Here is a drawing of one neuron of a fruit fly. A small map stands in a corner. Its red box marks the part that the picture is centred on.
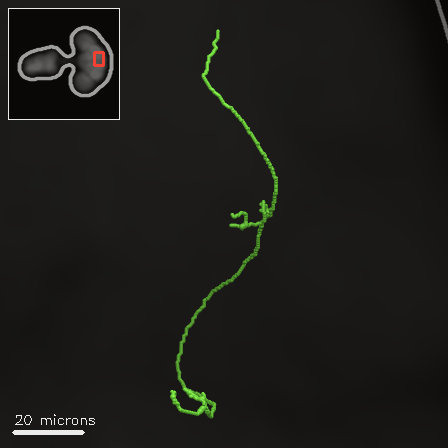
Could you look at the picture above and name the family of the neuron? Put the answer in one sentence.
The family is class olfactory.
